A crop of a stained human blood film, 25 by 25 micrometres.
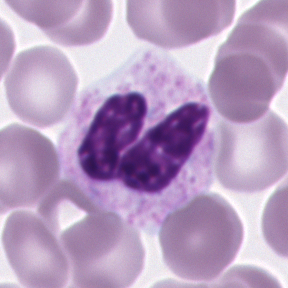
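Segmented neutrophil, the central cell in a stained smear of human peripheral blood under the light microscope. Its nucleus is divided into two lobes lying side by side, each elongated from upper right to lower left. The chromatin is dark purple and coarsely clumped. The cell outline is roughly round and smooth, with no projections.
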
